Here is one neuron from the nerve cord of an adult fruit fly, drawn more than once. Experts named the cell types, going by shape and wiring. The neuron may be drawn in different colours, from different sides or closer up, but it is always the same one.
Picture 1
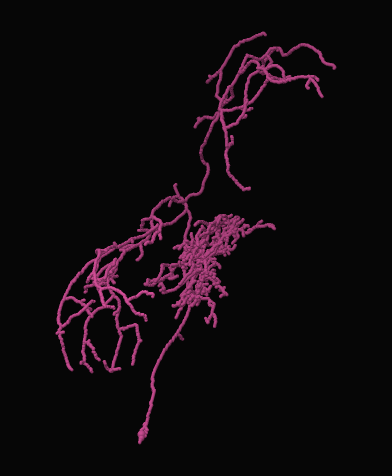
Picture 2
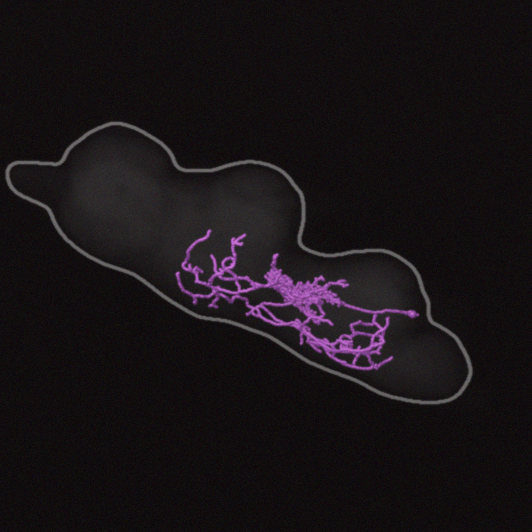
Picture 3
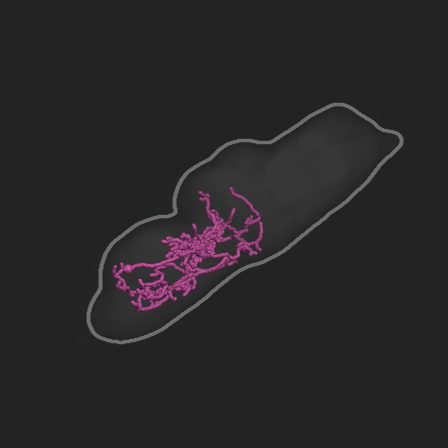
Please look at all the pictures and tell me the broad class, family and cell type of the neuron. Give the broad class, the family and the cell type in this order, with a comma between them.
nerve-cord intrinsic neuron, hemilineage 06B, IN06B030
